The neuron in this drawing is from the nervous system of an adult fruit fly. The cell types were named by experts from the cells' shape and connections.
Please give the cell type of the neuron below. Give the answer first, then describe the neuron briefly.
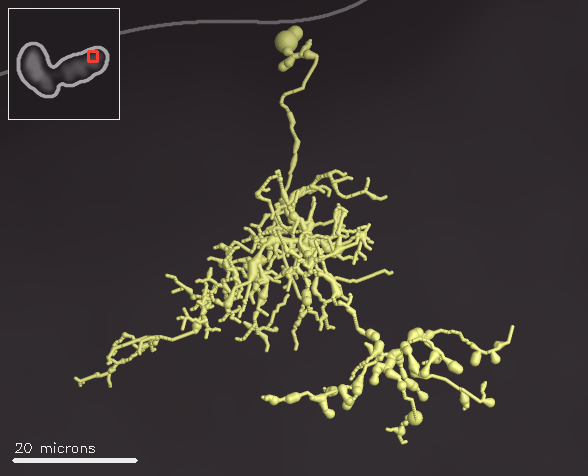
The cell type is IN06A109. Its broad class is nerve-cord intrinsic neuron. It lies in the nerve cord. The cell body is at the top of the picture. By the scale bar it is about 70 microns wide in this view.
